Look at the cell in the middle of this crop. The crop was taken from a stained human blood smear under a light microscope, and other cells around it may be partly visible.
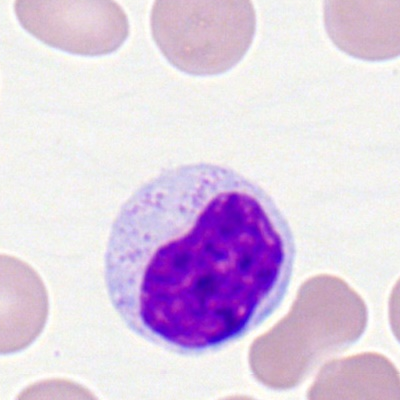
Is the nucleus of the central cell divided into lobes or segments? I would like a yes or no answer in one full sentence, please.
No, its nucleus is undivided, compact and round, oval or kidney-shaped.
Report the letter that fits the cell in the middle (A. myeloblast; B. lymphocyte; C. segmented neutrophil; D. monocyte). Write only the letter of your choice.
B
